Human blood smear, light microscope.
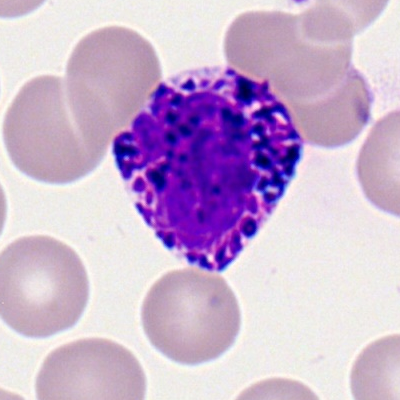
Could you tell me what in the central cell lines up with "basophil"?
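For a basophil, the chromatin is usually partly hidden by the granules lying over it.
Here granules lie over the nucleus as well as around the cell's edge, and the border of the purple nucleus, which fills most of the cell, is partly hidden by them; this goes with the name basophil. The granules themselves are dark blue-black, coarse and unequal in size.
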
